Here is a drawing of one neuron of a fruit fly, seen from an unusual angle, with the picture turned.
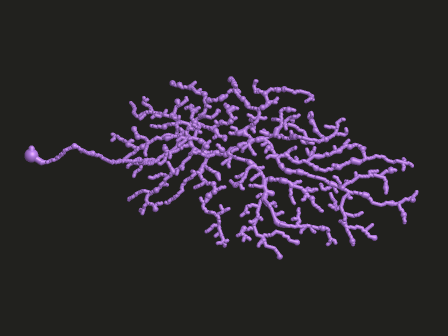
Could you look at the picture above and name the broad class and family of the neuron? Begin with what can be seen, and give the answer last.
The cell body can be seen on the left of the picture. Dozens of branch ends can be seen. Its broad class is optic-lobe intrinsic neuron. Its family is Pm.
